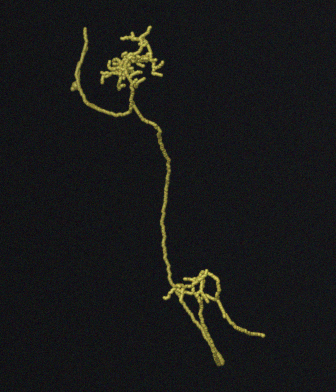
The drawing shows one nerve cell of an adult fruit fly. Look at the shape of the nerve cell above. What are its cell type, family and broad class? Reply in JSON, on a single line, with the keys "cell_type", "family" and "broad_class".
{"cell_type": "LoVP12", "family": "LoVP", "broad_class": "visual projection neuron"}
